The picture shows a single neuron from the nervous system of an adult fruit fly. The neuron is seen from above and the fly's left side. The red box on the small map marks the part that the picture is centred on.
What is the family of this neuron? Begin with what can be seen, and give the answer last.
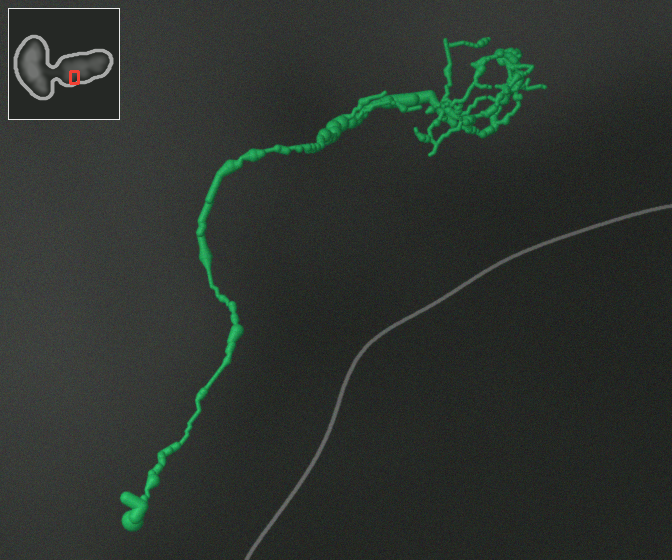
It is in the nerve cord and does not reach the brain. As drawn here it is about as wide as it is tall. It is a sensory neuron entering the nerve cord. Its family is called class mechanosensory tactile.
